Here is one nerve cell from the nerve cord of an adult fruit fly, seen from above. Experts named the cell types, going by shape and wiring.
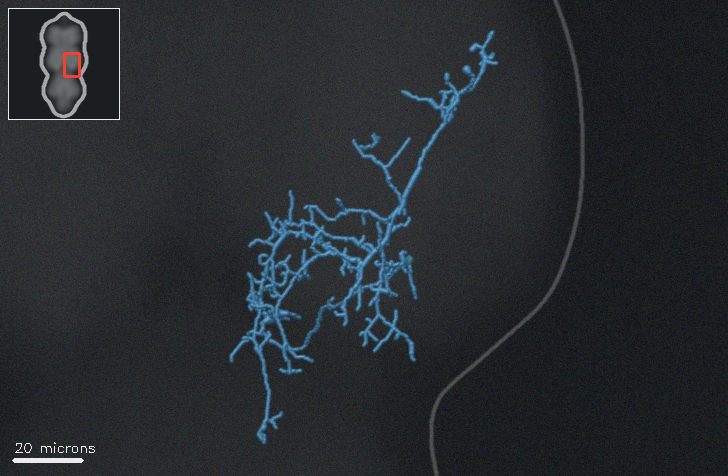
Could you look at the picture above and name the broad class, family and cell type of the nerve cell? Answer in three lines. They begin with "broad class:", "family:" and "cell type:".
broad class: nerve-cord intrinsic neuron
family: hemilineage 03B
cell type: IN03B060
